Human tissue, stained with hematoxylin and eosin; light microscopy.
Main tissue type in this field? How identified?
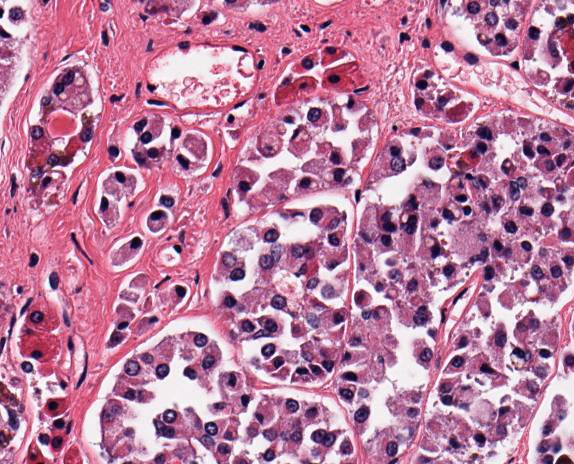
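Answer: pars distalis of the pituitary. Cells are grouped in rounded nests between thin pink fibrous septa, and thin-walled capillaries with flattened endothelial nuclei run along the nest edges.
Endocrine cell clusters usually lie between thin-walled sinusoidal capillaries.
The nests lack true gland lumina, which separates them from the colloid-filled follicles usual in the pars intermedia. Most cells in the large nests have finely granular purple-pink cytoplasm.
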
